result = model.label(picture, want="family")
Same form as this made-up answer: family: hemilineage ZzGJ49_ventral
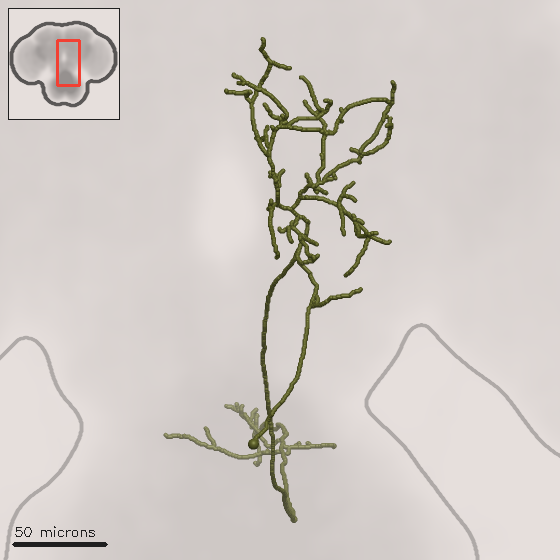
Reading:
family: hemilineage LB12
